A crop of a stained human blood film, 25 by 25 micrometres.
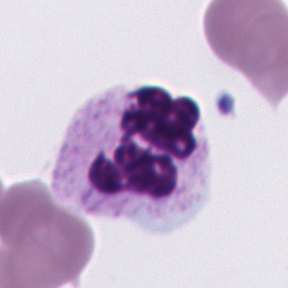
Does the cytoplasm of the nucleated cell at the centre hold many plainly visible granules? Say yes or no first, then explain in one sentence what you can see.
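Yes. The cytoplasm is scattered with fine violet granules.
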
